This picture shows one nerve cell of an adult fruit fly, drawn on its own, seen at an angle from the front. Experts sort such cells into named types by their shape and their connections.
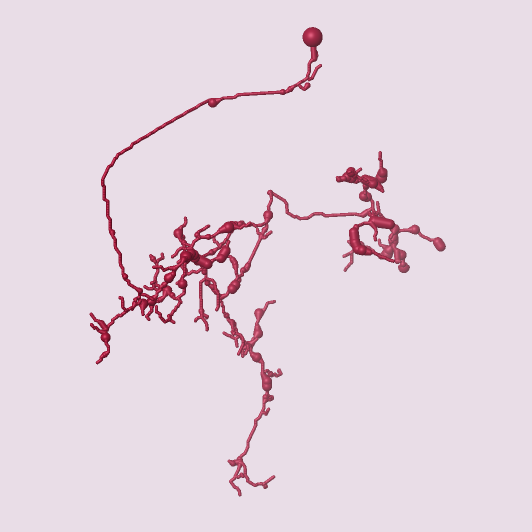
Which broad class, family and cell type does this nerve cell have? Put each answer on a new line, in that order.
nerve-cord intrinsic neuron
hemilineage 17A
IN17A061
